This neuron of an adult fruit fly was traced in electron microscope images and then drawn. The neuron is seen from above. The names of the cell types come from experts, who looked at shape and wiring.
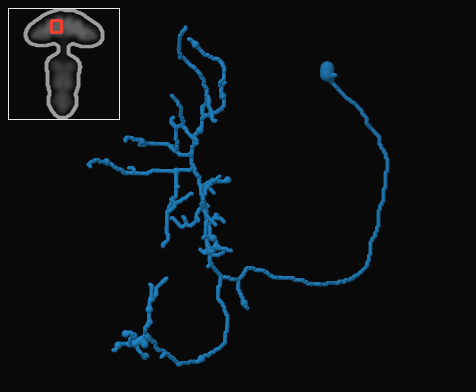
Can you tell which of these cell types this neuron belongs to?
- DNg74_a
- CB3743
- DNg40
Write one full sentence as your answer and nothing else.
The single neuron here is of type CB3743.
